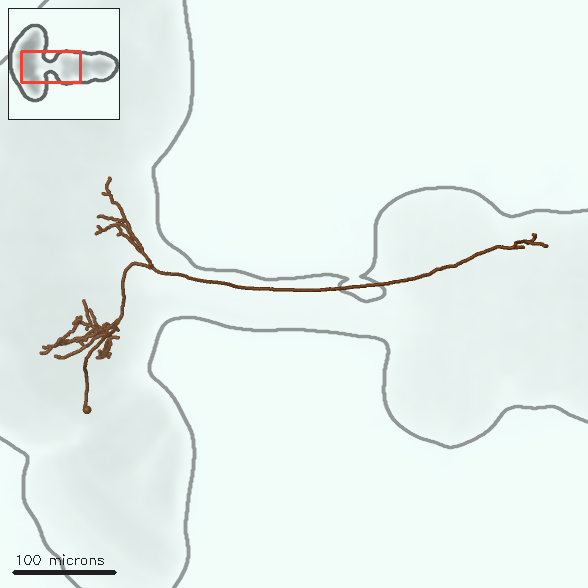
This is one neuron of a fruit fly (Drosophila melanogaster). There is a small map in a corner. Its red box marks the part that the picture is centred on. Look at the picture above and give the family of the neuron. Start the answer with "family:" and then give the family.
family: hemilineage LB7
